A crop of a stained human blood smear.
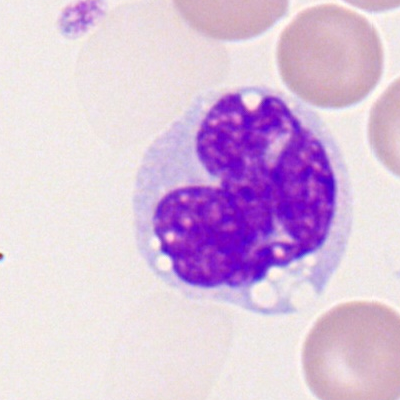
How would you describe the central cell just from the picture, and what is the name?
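Several overlapping lobes make up the folded nucleus, which fills most of the cell. The chromatin is lacy rather than densely clumped. Pale grey-blue cytoplasm surrounds the nucleus. In the lower part of that cytoplasm, several clear round vacuoles gather in a cluster. It is a monocyte.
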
